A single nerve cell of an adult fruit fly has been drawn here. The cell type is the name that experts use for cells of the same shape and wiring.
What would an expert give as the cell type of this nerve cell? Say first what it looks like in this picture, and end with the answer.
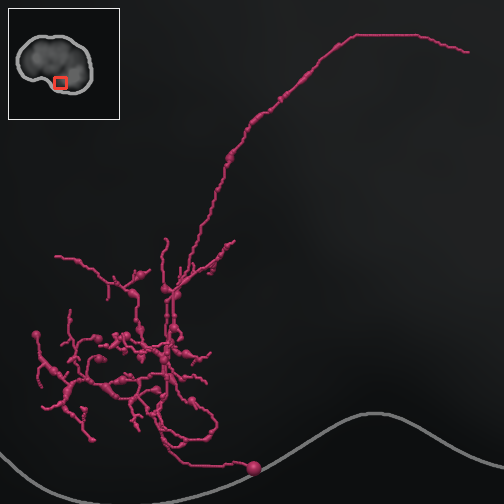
The cell body is at the bottom of the picture. The picture shows dozens of branch ends. This is a nerve-cord intrinsic neuron. The cell type is IN01B082.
